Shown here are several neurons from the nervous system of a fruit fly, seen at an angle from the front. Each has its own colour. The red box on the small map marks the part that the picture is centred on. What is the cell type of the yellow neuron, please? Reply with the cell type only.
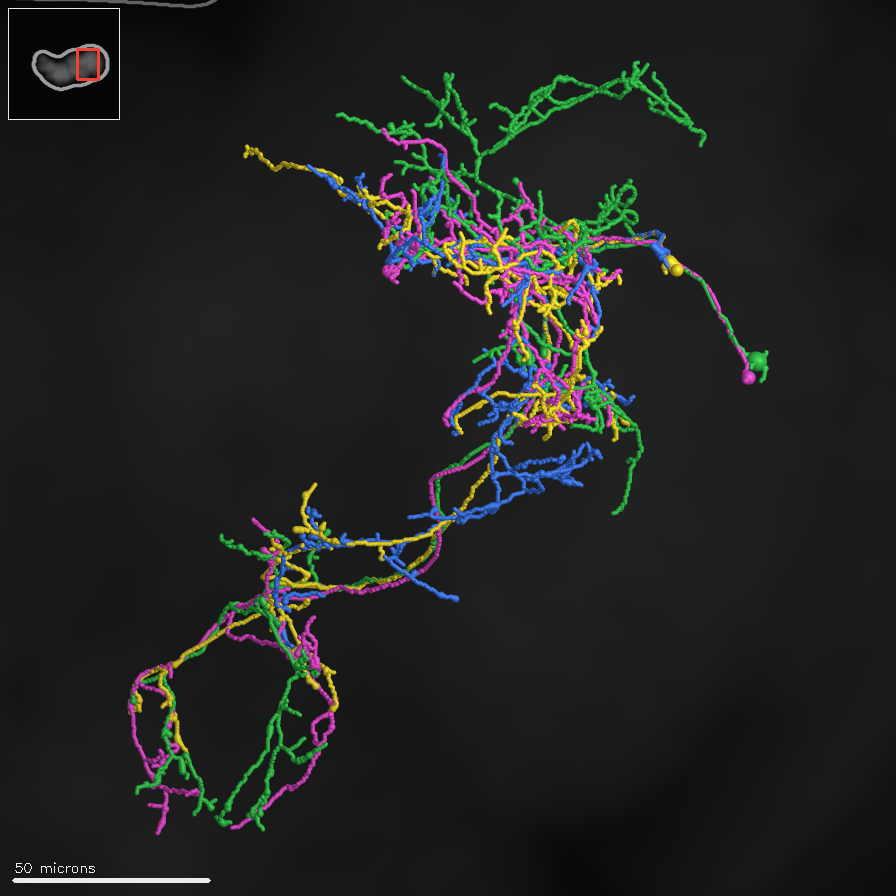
CRE014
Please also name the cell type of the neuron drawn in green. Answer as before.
CB3441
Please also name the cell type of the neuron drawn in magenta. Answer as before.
SMP110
